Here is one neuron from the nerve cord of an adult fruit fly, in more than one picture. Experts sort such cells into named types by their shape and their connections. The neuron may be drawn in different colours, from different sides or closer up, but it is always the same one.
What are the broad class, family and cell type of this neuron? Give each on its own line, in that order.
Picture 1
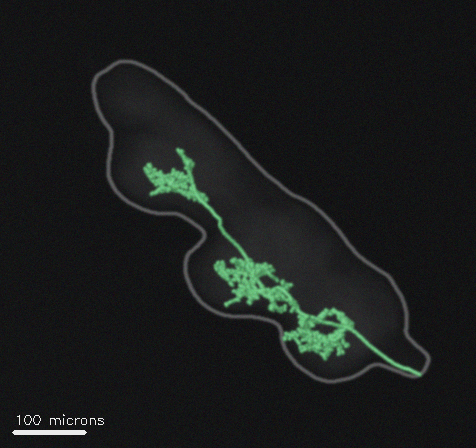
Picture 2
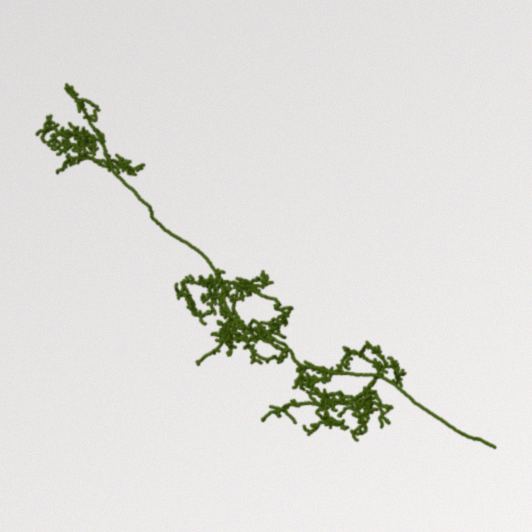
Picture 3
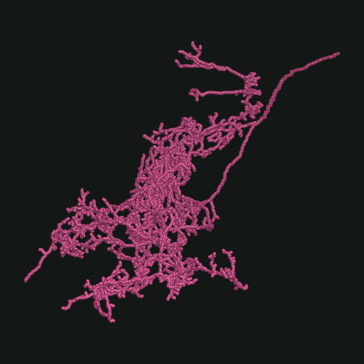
descending neuron
DNge
DNge102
